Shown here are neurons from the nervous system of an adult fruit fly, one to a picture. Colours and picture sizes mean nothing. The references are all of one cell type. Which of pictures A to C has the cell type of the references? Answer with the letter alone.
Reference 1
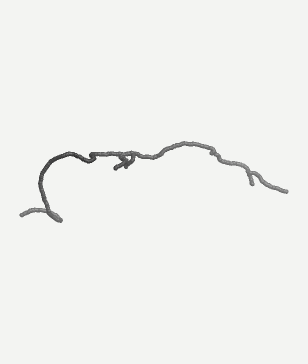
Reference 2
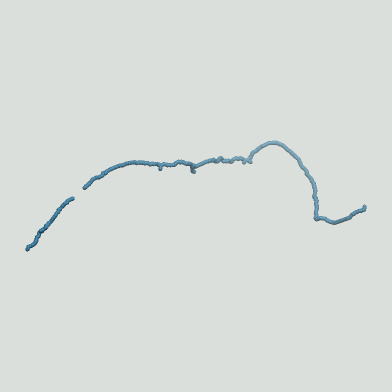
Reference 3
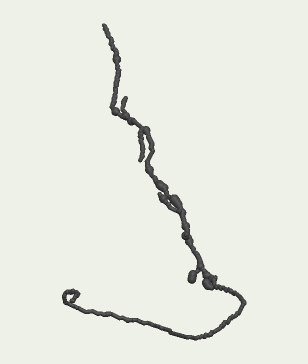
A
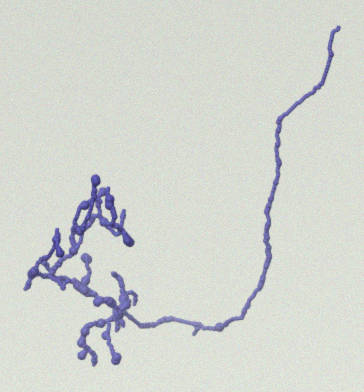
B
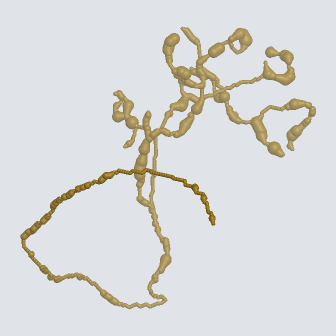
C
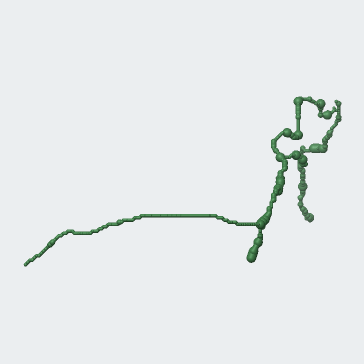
C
